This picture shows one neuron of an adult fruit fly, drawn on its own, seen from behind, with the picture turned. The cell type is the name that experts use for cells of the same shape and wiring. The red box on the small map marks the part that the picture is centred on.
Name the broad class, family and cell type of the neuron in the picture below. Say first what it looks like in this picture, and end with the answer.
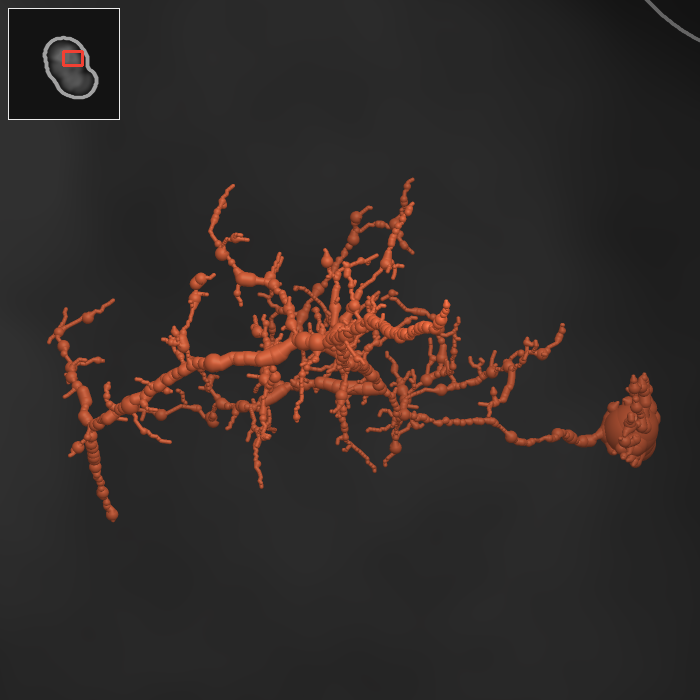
In this view it is wider than it is tall. Its broad class is motor neuron of the nerve cord. The family is hemilineage 15B. The cell type is Acc. ti flexor MN.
